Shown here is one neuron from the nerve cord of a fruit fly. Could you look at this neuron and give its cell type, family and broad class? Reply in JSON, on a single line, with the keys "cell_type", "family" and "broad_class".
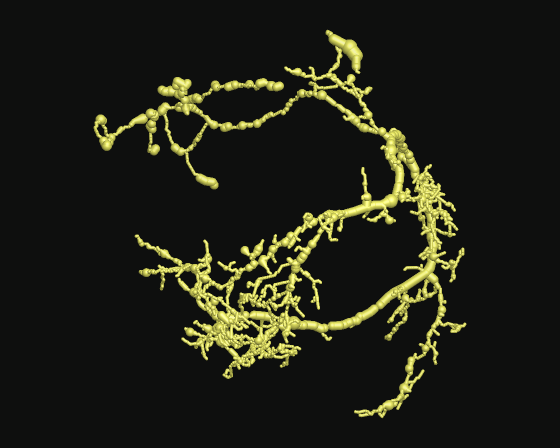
{"cell_type": "IN16B040", "family": "hemilineage 16B", "broad_class": "nerve-cord intrinsic neuron"}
